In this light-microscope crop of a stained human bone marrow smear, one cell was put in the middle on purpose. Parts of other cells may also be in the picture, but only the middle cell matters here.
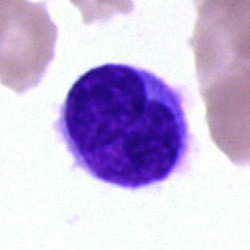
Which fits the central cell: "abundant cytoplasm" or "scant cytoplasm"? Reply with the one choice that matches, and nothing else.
Scant cytoplasm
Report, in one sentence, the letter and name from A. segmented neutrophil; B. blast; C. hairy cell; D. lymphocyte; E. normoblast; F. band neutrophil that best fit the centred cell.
The central cell in this crop is a hairy cell, corresponding to option C, the correct option.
